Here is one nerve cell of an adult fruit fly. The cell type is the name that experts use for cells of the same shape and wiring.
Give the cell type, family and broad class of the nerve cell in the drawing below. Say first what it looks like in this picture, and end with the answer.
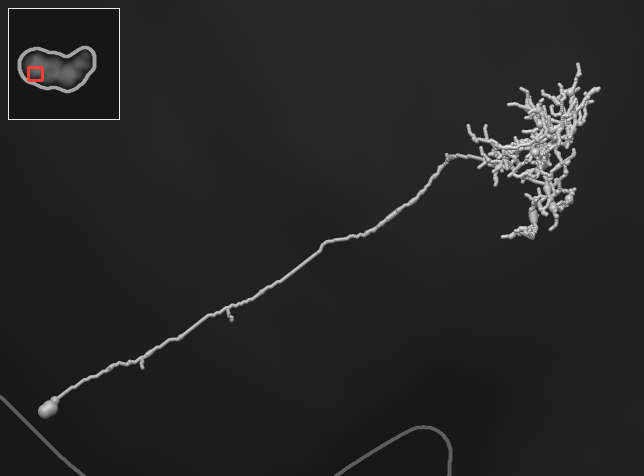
The cell body is at the lower left of the picture. Dozens of branch ends can be seen. It is of cell type Tm24. The family is Tm. It is an optic-lobe intrinsic neuron.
